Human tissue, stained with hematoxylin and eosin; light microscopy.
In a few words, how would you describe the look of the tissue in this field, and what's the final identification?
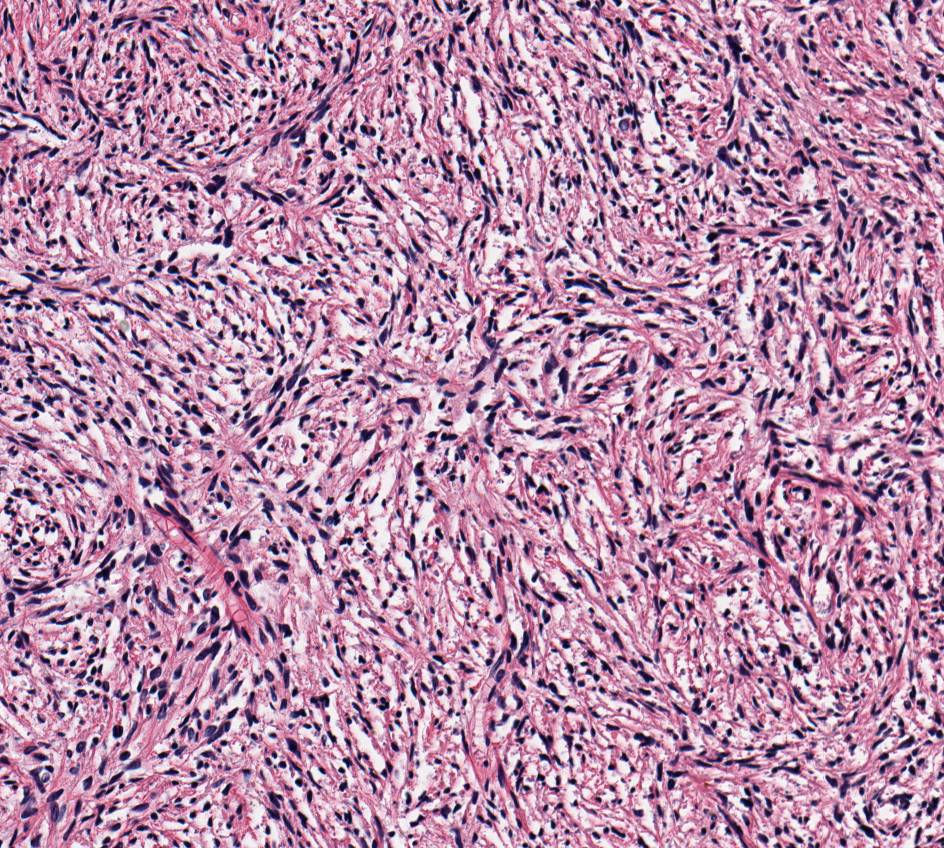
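Look across the whole field: it is made of spindle cells in short interlacing bundles that swirl into whorls. Their nuclei are elongated, wavy or oval, and darkly stained, and the scant cytoplasm has indistinct borders. Between the cells run fine pink collagen fibres. This tissue is ovary.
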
